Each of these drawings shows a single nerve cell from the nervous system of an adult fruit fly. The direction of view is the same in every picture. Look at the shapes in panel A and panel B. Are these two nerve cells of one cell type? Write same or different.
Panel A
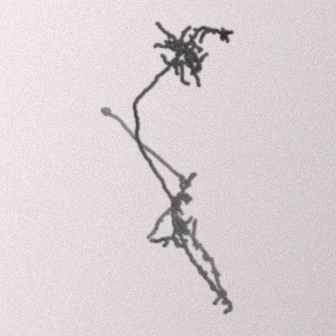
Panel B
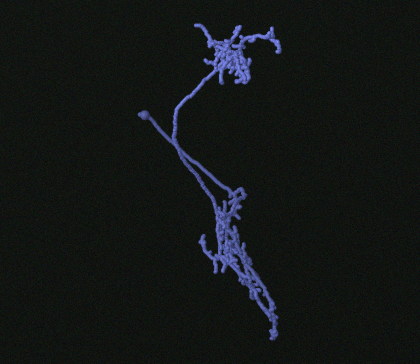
same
